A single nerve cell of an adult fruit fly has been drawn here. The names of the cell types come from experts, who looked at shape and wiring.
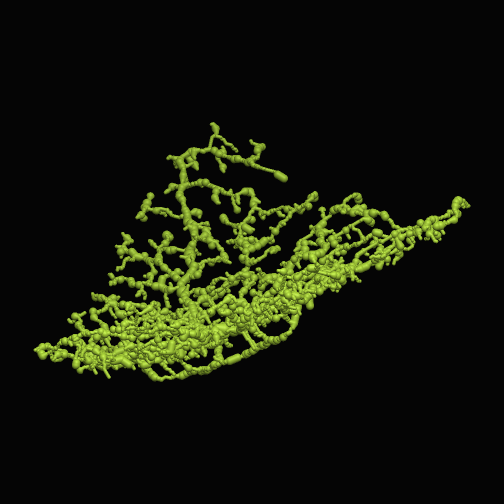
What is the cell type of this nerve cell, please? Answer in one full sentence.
The nerve cell is categorized under cell type Dm19.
